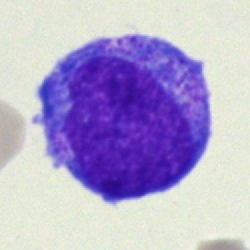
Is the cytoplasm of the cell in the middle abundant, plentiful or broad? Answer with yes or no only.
No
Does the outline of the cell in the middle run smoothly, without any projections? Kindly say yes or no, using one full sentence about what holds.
No, this cell has a rough edge, ragged or bearing projections, blebs or tags.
